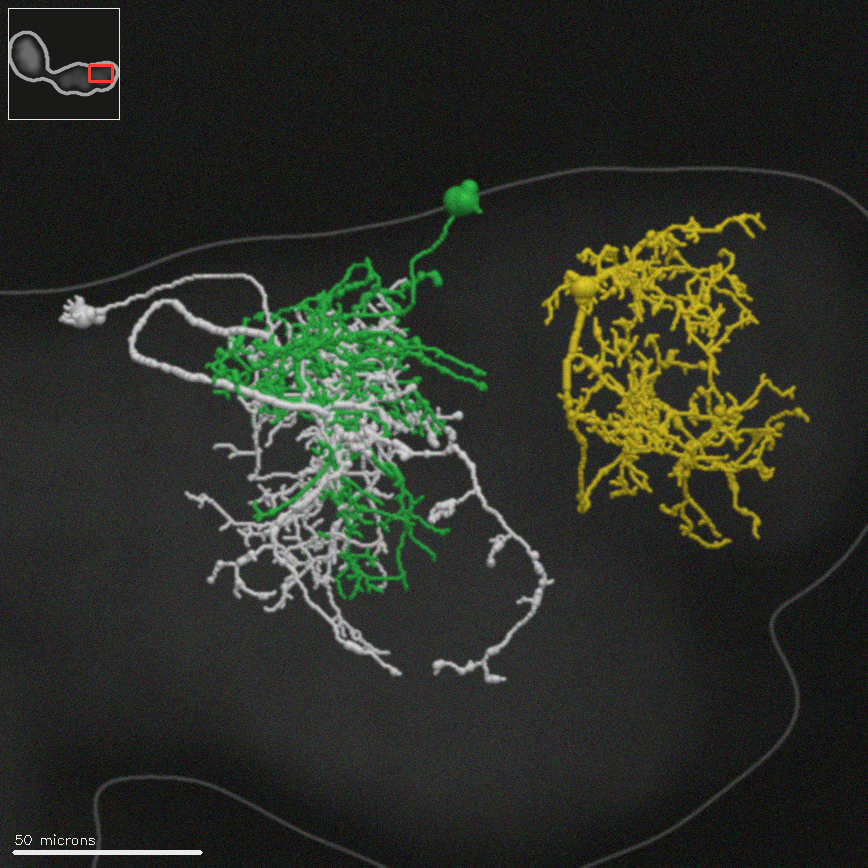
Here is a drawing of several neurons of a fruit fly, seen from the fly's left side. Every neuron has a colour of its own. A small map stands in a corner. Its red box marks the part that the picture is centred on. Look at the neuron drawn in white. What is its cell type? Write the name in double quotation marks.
"IN19A040"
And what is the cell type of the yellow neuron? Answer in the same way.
"IN01A045"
